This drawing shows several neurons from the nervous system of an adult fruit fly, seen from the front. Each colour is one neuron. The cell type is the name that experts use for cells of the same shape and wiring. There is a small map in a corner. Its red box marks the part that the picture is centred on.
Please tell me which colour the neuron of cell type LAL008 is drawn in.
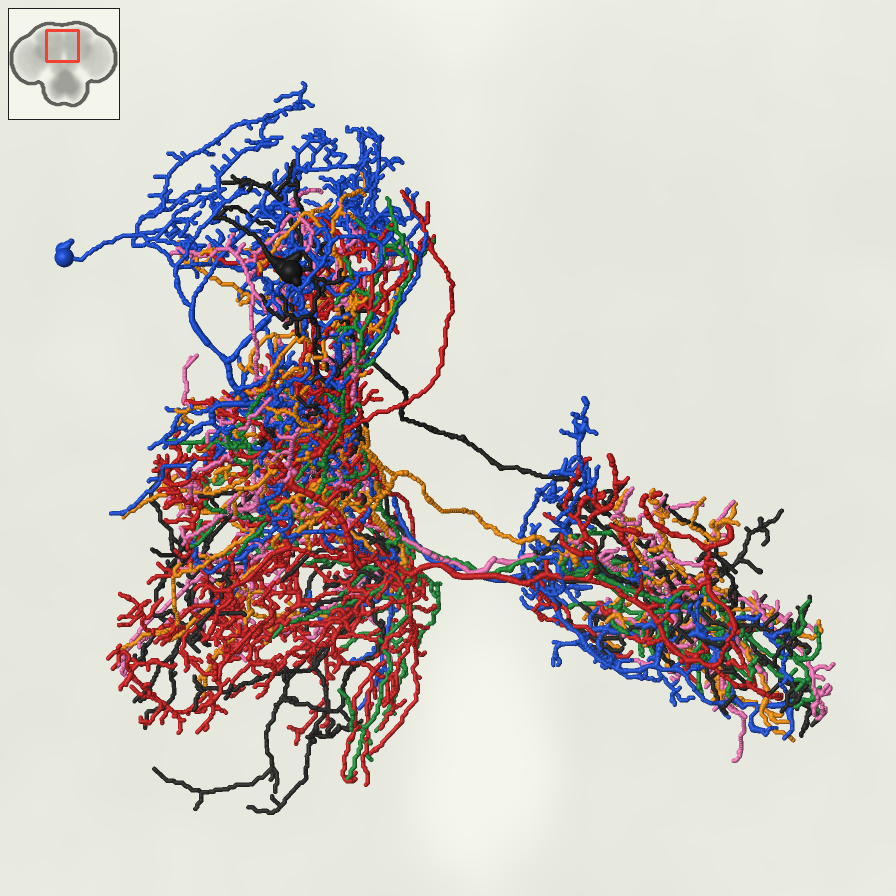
black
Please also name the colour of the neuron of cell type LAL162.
green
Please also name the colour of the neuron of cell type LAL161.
pink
